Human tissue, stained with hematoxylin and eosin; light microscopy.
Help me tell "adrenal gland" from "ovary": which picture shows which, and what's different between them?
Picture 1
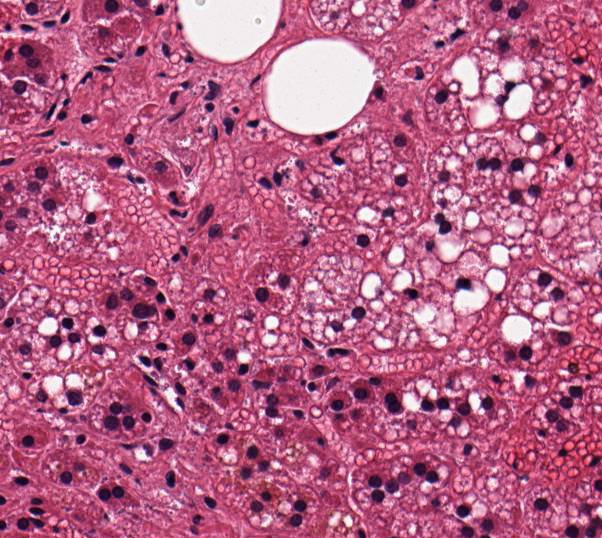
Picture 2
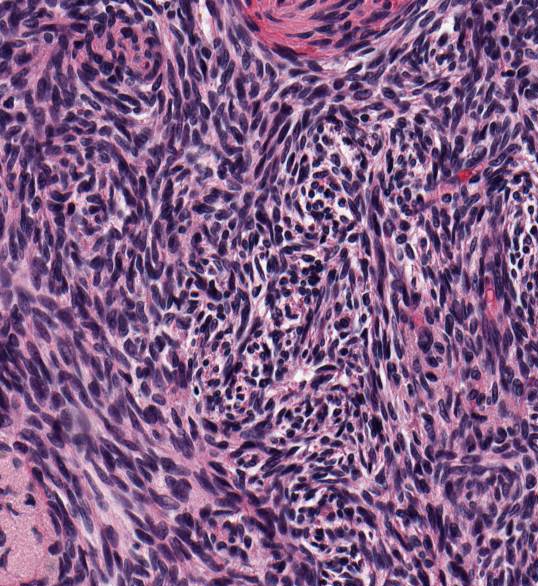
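Checking identity first: adrenal gland in picture 1, ovary in picture 2. Point one, cytoplasm: in the adrenal gland many cells are packed with small uniform clear vacuoles that look foamy, whereas the ovary cells have scant pale pink cytoplasm with indistinct borders. Point two, nuclei: the nested adrenal cells have small, round, dark nuclei, while those in the ovary are elongated, dark-staining and crowded, many touching or overlapping.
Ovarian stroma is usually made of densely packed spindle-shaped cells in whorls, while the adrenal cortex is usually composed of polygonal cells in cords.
Point three, arrangement: the adrenal nests have no central lumen or gland-like opening, and the thin strands between them carry scattered elongated dark nuclei, clearest in the upper centre-left. Point four, other landmarks in the ovary: a bright pink band of dense fibrous tissue curves across the upper edge near the centre, and the lower left corner holds a pale pink, homogeneous area with few cells.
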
